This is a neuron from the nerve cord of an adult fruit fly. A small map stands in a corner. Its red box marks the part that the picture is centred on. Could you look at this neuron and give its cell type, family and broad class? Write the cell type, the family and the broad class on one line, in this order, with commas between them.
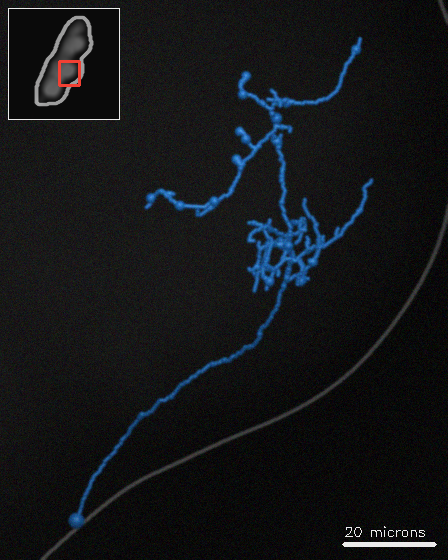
IN13B102, hemilineage 13B, nerve-cord intrinsic neuron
